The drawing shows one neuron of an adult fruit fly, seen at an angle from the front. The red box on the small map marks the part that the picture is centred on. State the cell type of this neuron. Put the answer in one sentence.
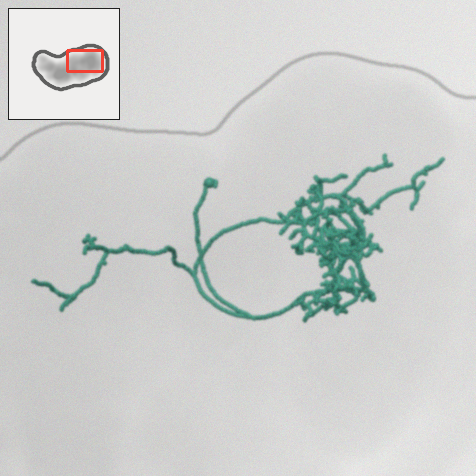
The cell type is CRE080_a.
